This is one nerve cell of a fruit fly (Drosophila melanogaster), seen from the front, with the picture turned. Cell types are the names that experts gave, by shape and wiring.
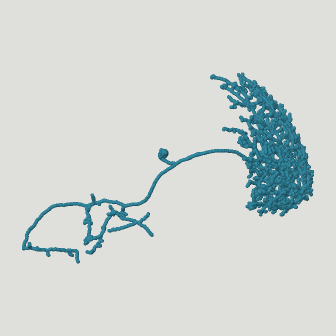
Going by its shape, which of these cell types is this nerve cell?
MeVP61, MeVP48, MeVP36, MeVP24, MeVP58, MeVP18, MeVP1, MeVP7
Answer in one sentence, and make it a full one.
This nerve cell is a member of the MeVP24 cell type.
